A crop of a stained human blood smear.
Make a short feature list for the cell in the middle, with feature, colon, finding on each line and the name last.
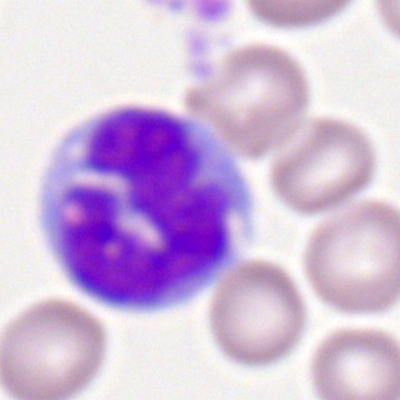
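Outline: round and smooth, I notice
Nucleus: folded into lobes, with pale clefts between them
Cytoplasm: just a thin rim, as the nucleus fills most of the cell
Spots: a few small pink ones over the left of the nucleus
So the cell: monocyte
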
